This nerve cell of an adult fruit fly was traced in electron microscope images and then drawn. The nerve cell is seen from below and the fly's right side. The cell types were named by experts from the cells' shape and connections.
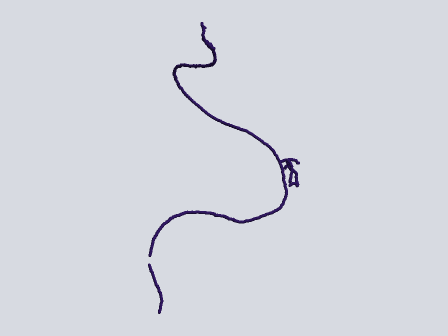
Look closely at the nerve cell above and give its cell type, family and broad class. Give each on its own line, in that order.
ORN_VA4
class olfactory
sensory neuron entering the brain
